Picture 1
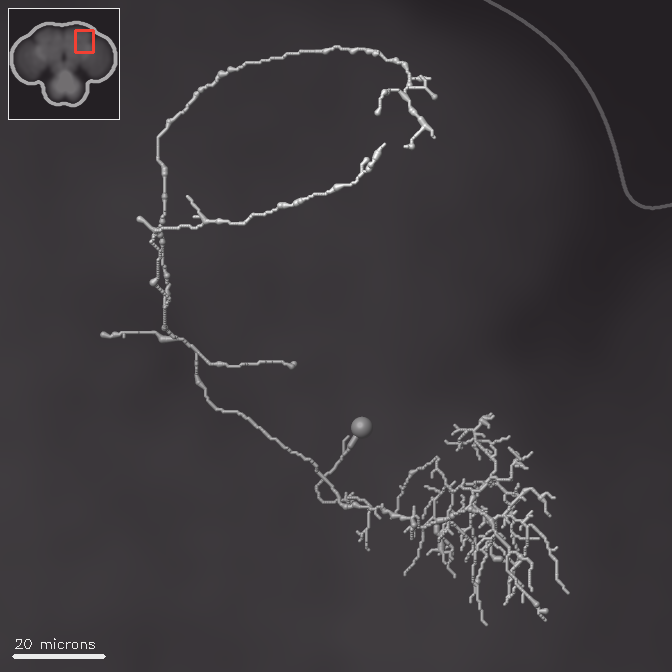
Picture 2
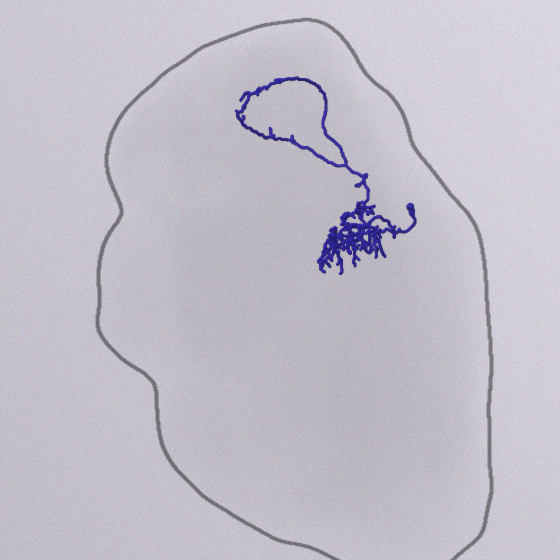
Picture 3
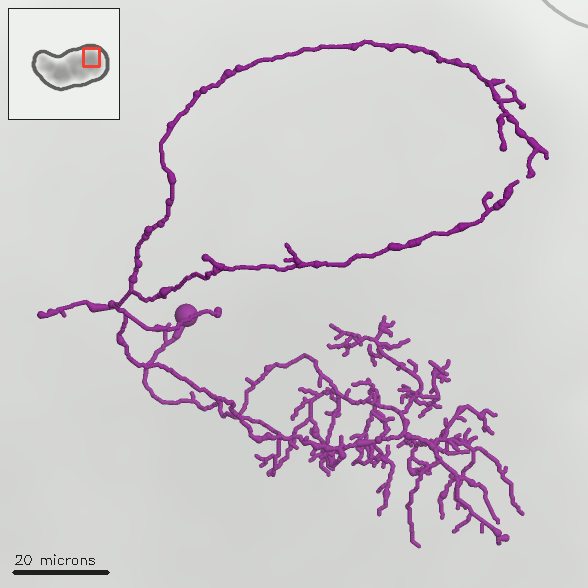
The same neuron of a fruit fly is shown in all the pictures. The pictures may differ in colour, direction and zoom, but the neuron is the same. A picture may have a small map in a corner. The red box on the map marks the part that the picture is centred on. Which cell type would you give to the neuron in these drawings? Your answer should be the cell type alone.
LoVP71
